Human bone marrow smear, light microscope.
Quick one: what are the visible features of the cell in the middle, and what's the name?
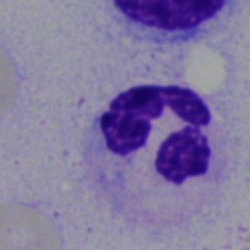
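I see the lobes set in a curved, horseshoe-like line around a pale central gap. Their chromatin looks dark purple and coarsely clumped. The cytoplasm is plentiful and pale lilac, holding only fine, faint granules and no large coarse ones. It's a segmented neutrophil.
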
